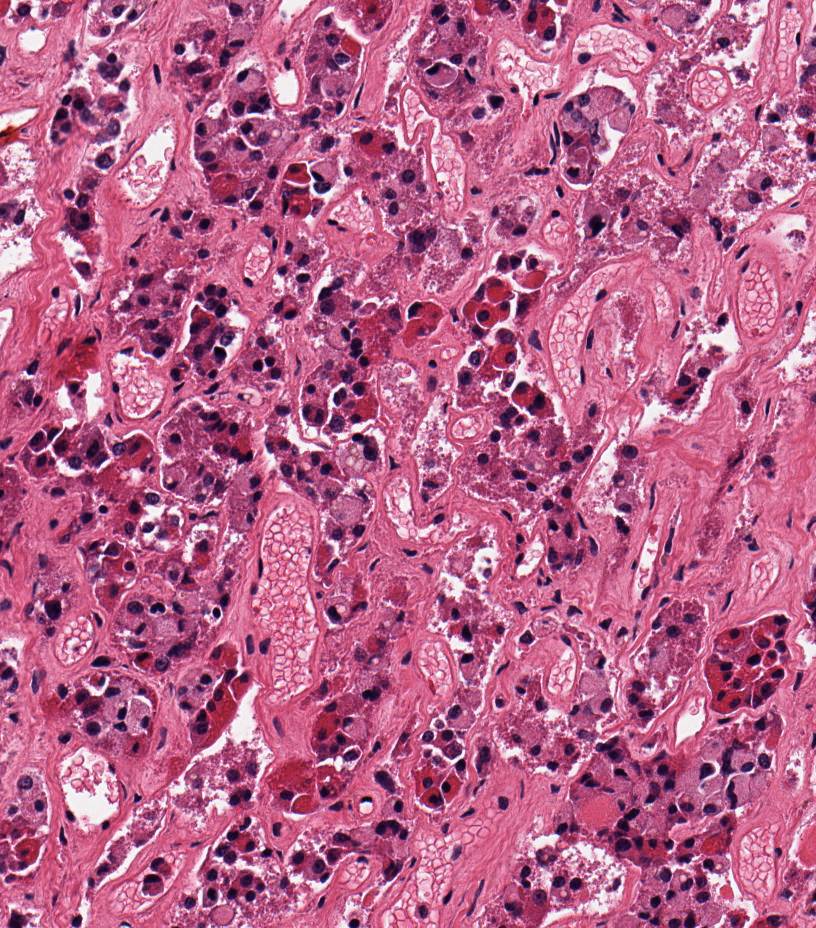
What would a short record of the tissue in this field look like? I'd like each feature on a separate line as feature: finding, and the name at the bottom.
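Red cells: small groups with deep red cytoplasm, scattered among nests
Prominent group: near right lower edge
Clefts: small clear spaces separating many nests from stroma
Fat cells: absent throughout
Organ: pituitary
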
